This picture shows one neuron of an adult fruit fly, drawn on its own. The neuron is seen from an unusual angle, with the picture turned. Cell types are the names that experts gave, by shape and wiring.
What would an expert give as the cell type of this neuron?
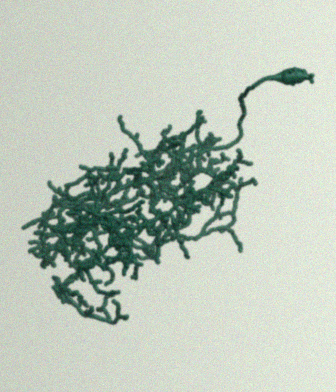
IN21A014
